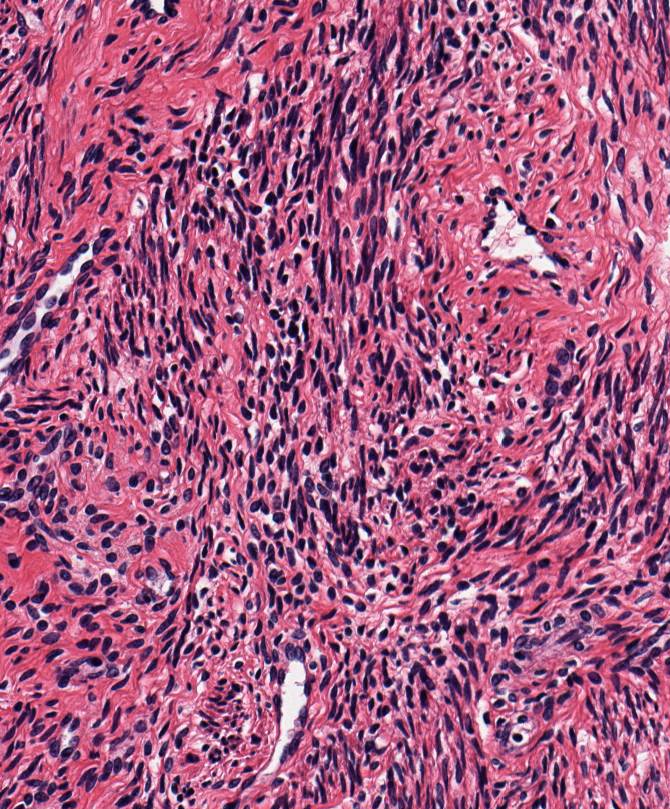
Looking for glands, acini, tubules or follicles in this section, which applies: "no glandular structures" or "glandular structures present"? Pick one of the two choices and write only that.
No glandular structures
